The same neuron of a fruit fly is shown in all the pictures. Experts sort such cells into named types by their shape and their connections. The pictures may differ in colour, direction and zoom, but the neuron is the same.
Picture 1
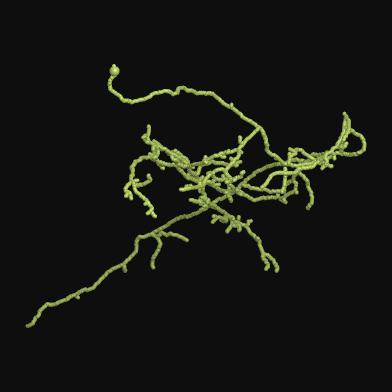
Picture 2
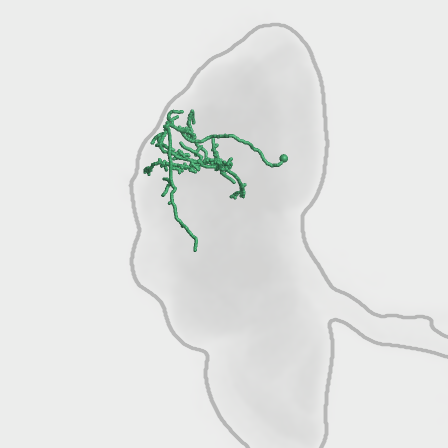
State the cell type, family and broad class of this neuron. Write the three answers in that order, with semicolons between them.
pC1_17b; hemilineage DM4_dorsal; central-brain intrinsic neuron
